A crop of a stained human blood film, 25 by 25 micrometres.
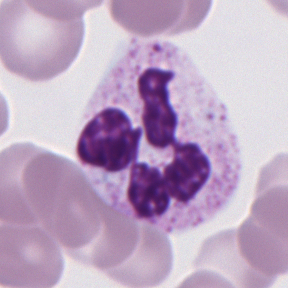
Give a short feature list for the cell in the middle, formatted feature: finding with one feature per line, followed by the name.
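Nucleus: four separate lobes
Chromatin: dark purple, coarsely clumped
Cytoplasm: plentiful, pale pinkish-lilac
Outline: smooth and oval, narrowing slightly towards the top
Name: segmented neutrophil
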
